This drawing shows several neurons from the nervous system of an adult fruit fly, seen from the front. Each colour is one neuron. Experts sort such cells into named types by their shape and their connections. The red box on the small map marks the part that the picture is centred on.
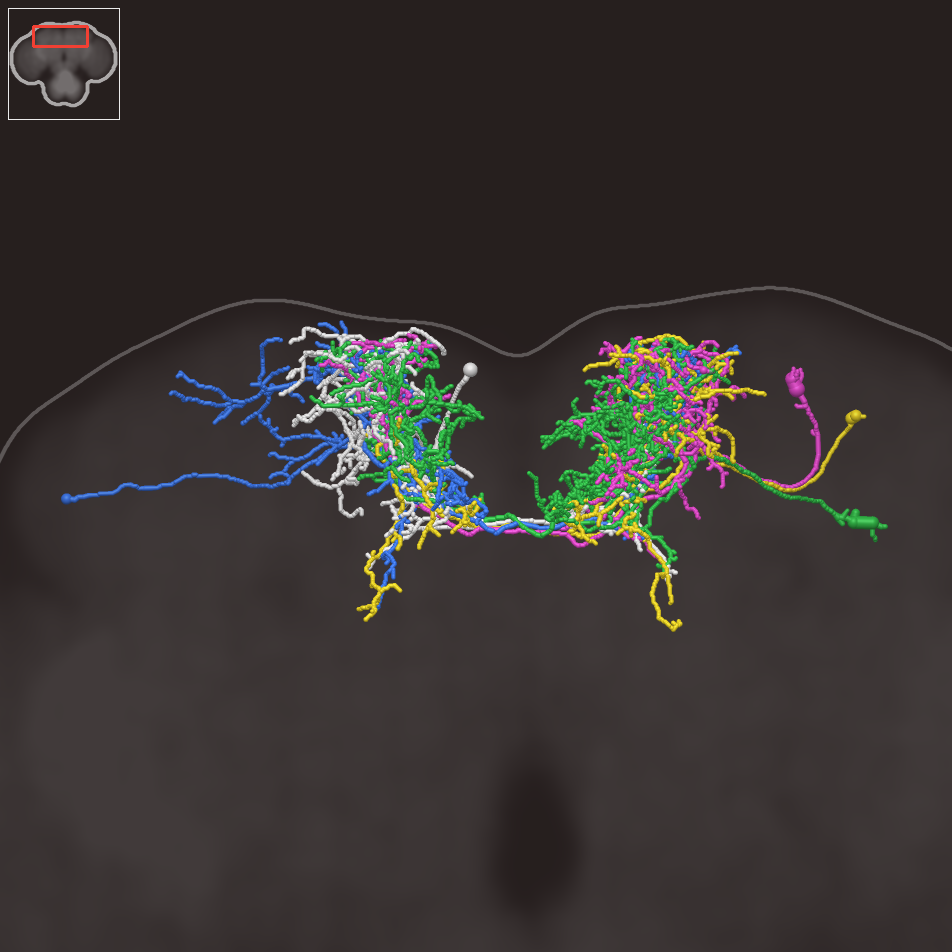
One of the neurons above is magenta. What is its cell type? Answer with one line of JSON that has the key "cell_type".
{"cell_type": "SMP269"}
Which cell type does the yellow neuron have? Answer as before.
{"cell_type": "SMP182"}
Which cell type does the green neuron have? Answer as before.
{"cell_type": "SMP181"}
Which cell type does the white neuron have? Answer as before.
{"cell_type": "SMP374"}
